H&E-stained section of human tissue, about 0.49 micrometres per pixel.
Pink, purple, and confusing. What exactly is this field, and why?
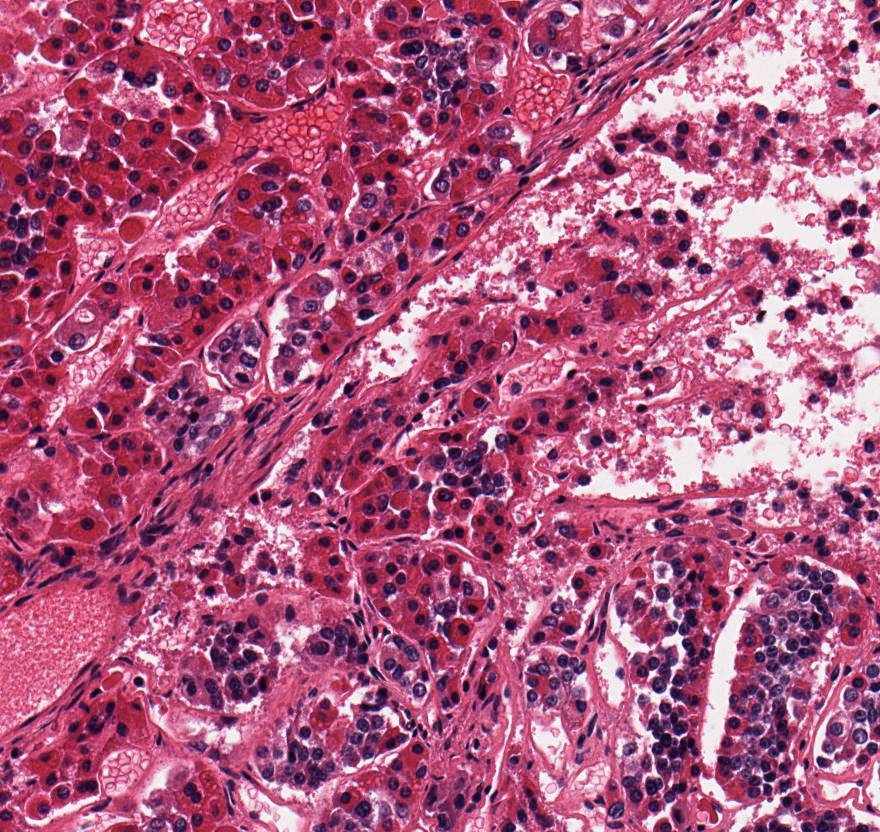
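Pars distalis of the pituitary fills this field. First, arrangement: cells lie in small nests and cords separated by thin strands of connective tissue.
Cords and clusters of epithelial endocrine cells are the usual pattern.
Second, cytoplasm: a few scattered groups in the upper left have pale, finely bubbly cytoplasm.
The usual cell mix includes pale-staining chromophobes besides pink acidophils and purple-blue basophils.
Third, in the upper right the tissue is torn apart, leaving loose cells among clear spaces.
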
